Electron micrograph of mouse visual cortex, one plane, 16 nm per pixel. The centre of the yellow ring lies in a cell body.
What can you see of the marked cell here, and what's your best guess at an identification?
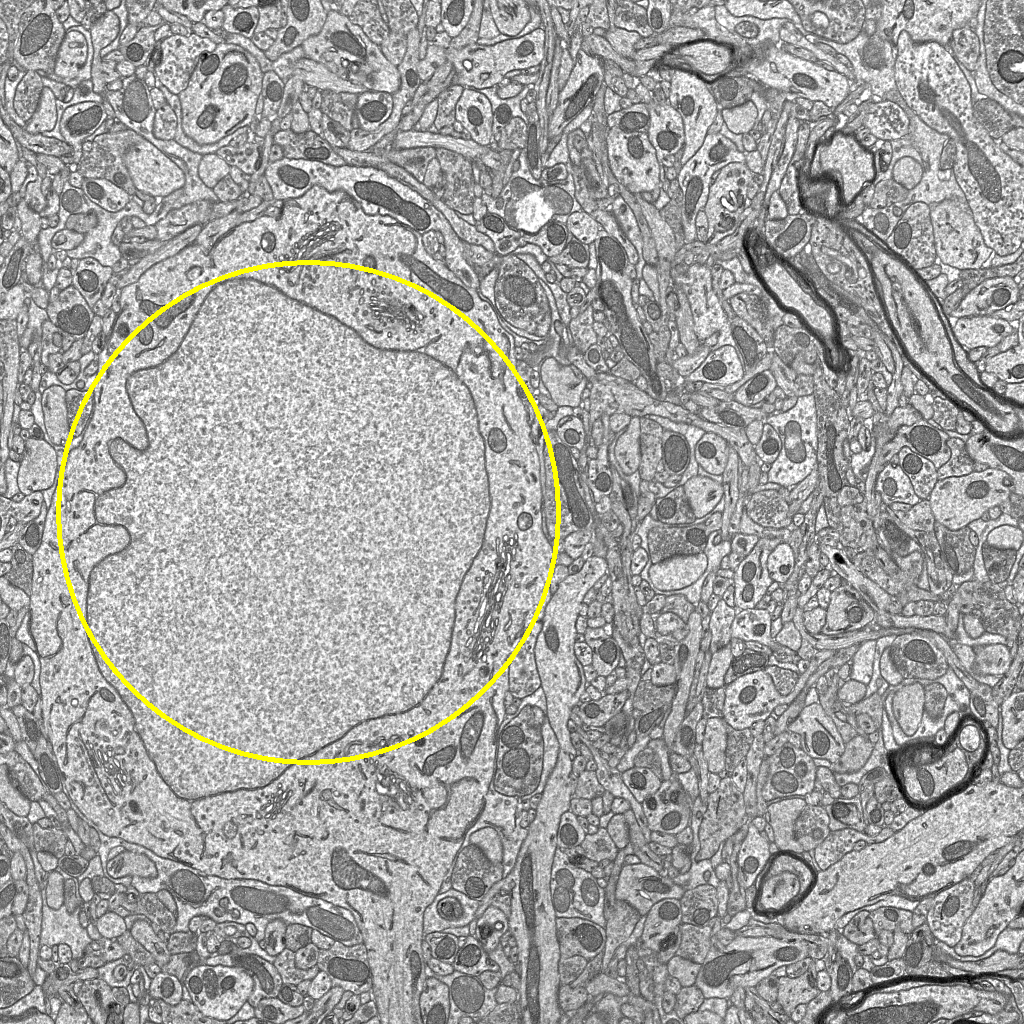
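A large rounded nucleus fills most of the ring. The nuclear envelope folds deeply and wavily along the left side. Pale, evenly dispersed chromatin shows no dense clumps along the envelope. The cell body extends beyond the ring at lower left. It is an excitatory neuron.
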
